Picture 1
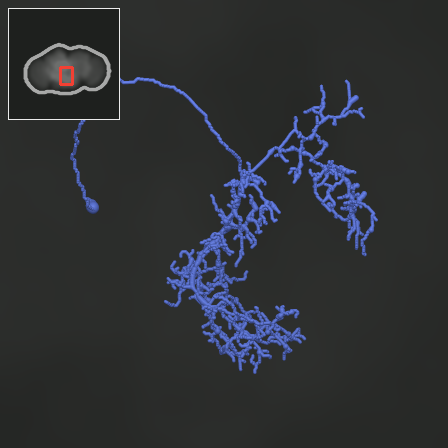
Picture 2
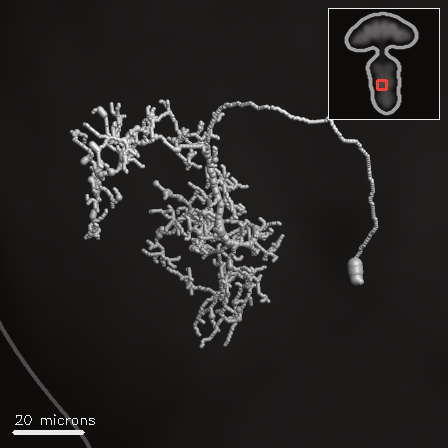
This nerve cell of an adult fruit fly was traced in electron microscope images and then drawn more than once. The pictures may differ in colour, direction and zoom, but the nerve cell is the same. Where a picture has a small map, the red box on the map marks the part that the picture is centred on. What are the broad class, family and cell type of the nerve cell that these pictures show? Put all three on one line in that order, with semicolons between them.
nerve-cord intrinsic neuron; hemilineage 12B; IN12B037_a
